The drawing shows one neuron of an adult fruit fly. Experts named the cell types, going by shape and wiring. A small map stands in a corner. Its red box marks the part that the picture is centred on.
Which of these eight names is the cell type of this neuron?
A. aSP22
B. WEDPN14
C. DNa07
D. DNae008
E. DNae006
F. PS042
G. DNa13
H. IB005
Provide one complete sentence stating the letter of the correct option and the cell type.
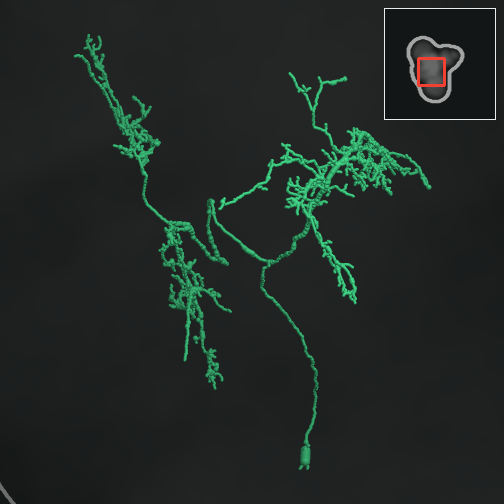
The cell type matching the neuron is IB005, which option H provides.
